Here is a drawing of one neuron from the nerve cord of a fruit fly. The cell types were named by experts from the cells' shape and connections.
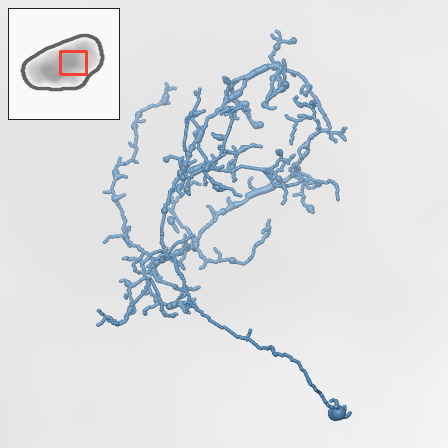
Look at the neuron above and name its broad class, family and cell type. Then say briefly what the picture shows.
Its broad class is nerve-cord intrinsic neuron. The family is hemilineage 13B. Its cell type is IN13B090. The picture shows dozens of branch ends. In this view it is taller than it is wide.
